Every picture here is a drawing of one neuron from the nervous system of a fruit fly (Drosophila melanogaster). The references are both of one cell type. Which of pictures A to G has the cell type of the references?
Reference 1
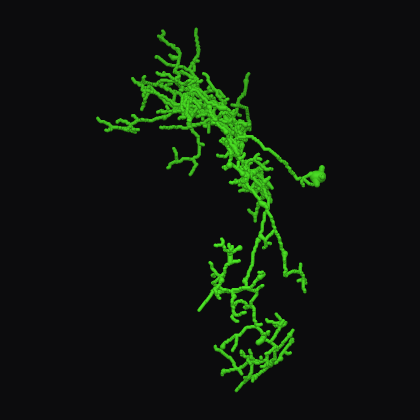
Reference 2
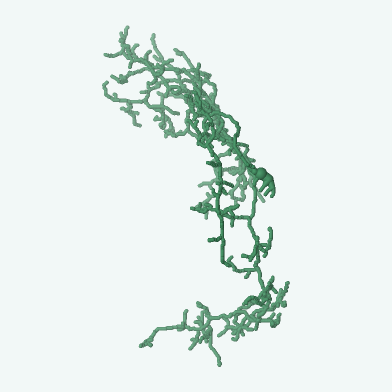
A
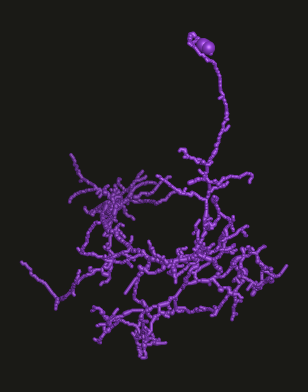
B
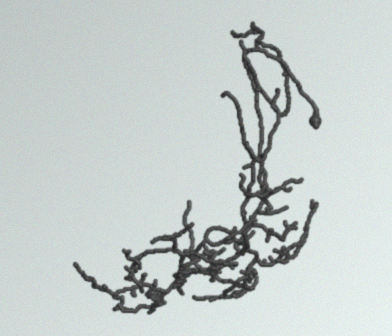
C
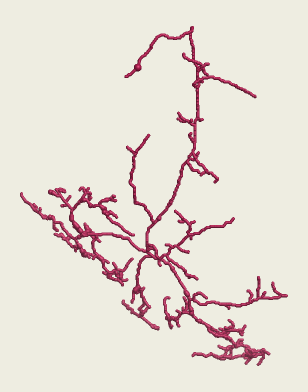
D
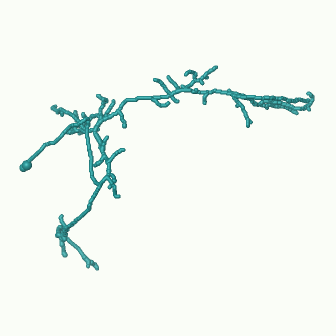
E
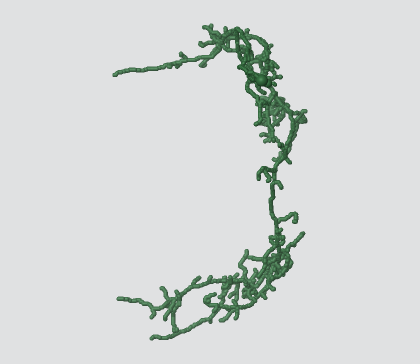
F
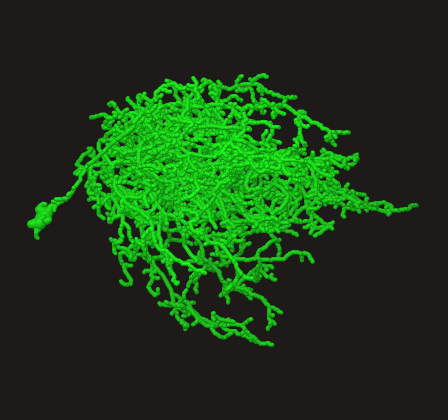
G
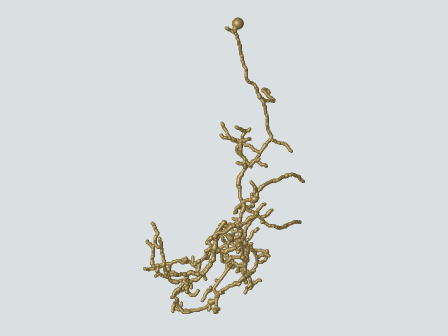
E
